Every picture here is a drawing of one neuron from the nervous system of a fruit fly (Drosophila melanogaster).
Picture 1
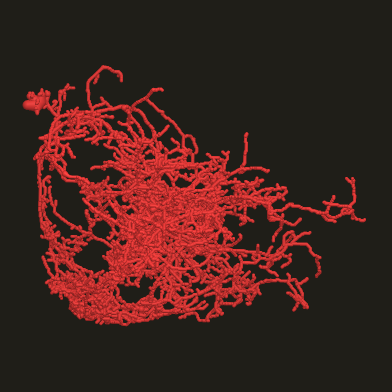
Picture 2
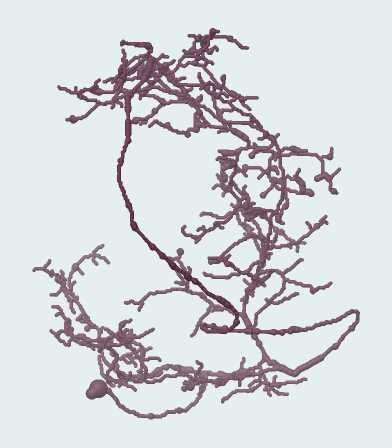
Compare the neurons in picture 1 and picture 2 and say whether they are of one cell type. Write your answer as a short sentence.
They are of different cell types.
